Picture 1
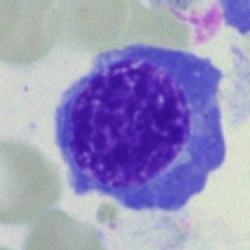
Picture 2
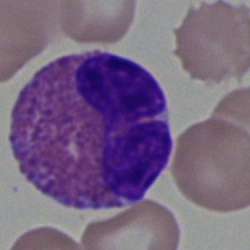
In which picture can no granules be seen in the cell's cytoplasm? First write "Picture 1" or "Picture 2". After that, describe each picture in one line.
Picture 1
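Picture 1: No granules are visible in the cytoplasm.
Picture 2: Coarse granules fill the cytoplasm.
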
